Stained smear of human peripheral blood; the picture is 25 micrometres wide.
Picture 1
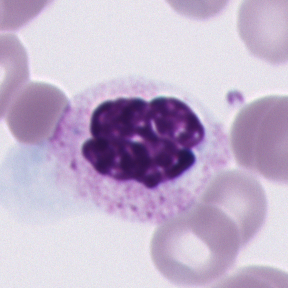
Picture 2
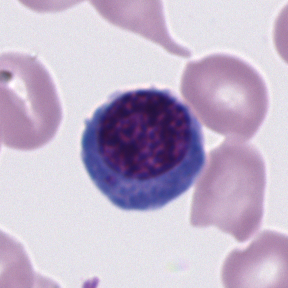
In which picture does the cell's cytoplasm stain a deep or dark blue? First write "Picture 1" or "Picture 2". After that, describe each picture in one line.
Picture 2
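Picture 1: A wide rim of pale pink cytoplasm surrounds the nucleus on all sides.
Picture 2: The cytoplasm is deep blue.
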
